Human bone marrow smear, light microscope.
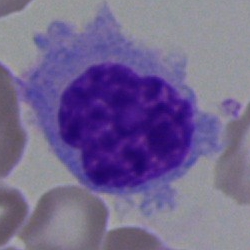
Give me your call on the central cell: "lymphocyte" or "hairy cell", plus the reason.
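This one is a hairy cell, not a lymphocyte.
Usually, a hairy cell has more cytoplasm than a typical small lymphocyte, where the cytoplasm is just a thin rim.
Here the rim of cytoplasm around the nucleus is wider on the upper left than on the right, and it is pale lilac-blue. Short ragged projections stick out from the border, including a pointed one at the top. The chromatin is dark purple and clumped, with paler patches between the clumps.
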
